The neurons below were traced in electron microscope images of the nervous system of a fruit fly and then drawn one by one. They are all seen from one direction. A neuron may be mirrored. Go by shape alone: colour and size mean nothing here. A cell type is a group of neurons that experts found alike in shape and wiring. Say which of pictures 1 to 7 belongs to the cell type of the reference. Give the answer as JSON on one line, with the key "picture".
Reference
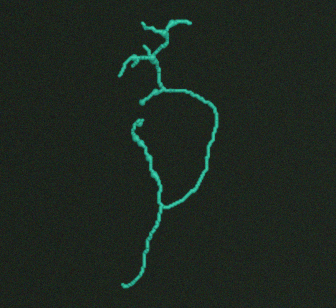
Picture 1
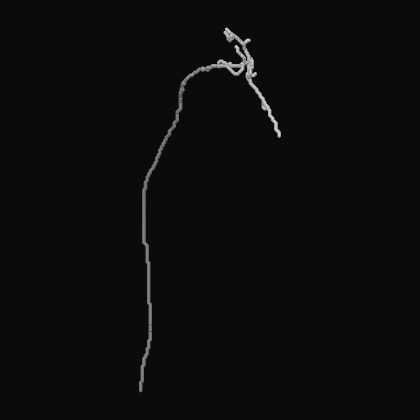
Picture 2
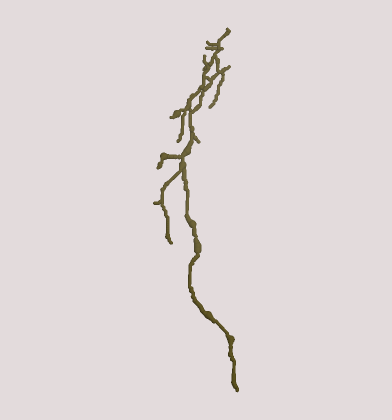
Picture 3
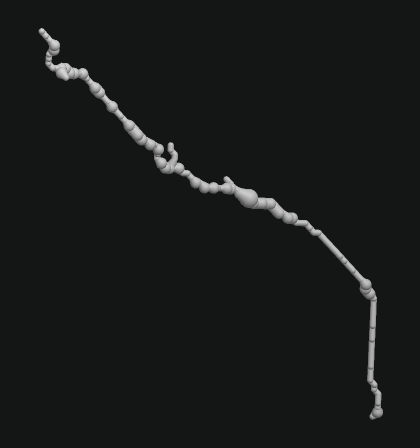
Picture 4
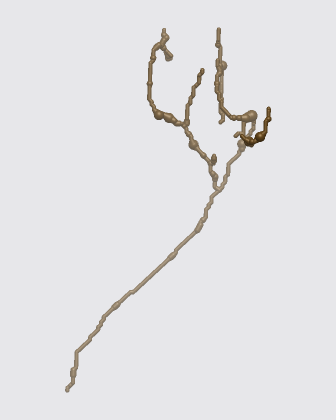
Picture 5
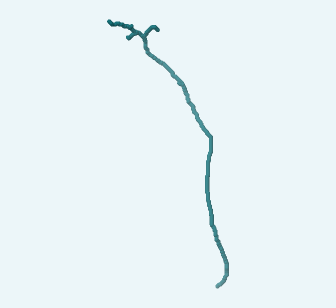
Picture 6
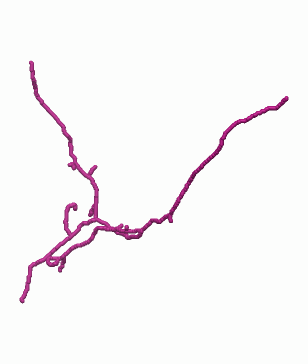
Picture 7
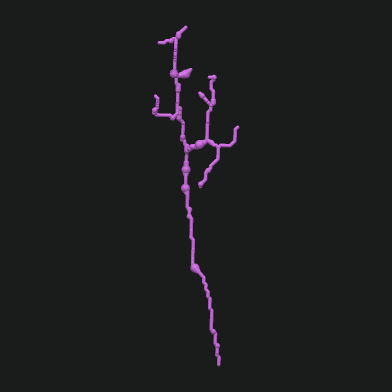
{"picture": 2}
